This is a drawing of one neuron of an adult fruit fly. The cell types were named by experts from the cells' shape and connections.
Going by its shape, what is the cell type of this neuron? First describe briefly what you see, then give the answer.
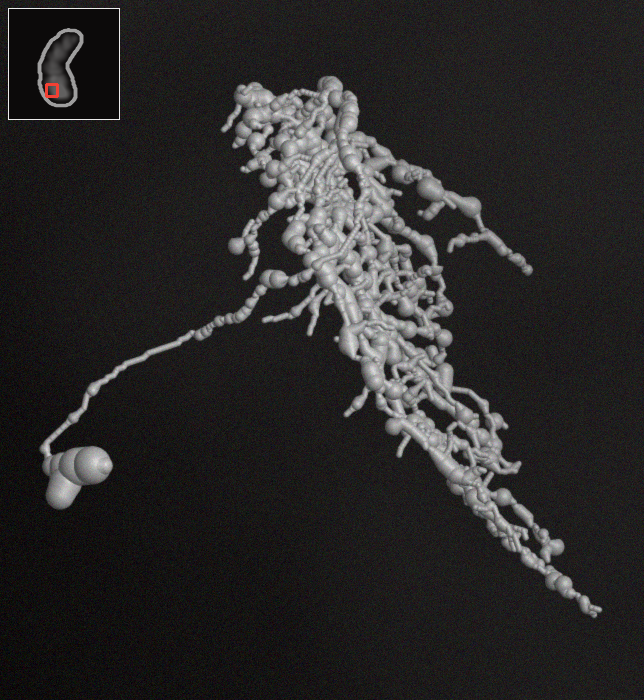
The picture shows dozens of branch ends. As drawn here it is about as wide as it is tall. Its broad class is optic-lobe intrinsic neuron. The cell type is Pm7.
